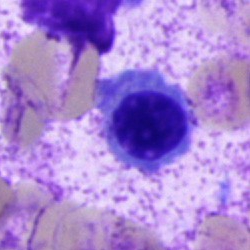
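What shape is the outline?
Irregular, I'd say, with small blunt bulges of cytoplasm along the edge.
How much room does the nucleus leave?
It fills most of the cell, leaving a narrow rim of blue cytoplasm.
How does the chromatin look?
Deep purple and dense.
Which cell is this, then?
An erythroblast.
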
